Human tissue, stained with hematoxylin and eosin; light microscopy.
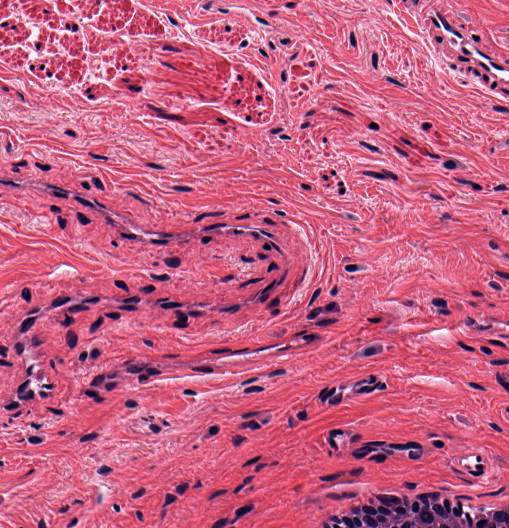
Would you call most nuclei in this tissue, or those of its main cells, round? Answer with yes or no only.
No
